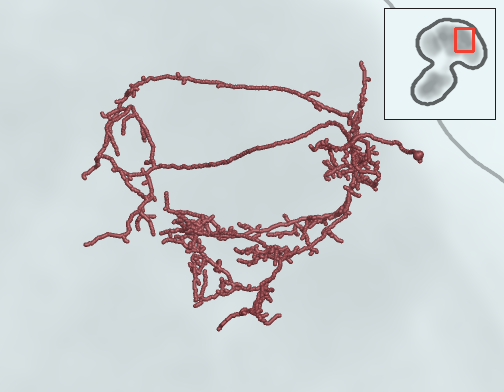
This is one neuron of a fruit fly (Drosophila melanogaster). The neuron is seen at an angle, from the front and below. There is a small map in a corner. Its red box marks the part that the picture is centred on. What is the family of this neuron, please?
hemilineage SLPa&l1_anterior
